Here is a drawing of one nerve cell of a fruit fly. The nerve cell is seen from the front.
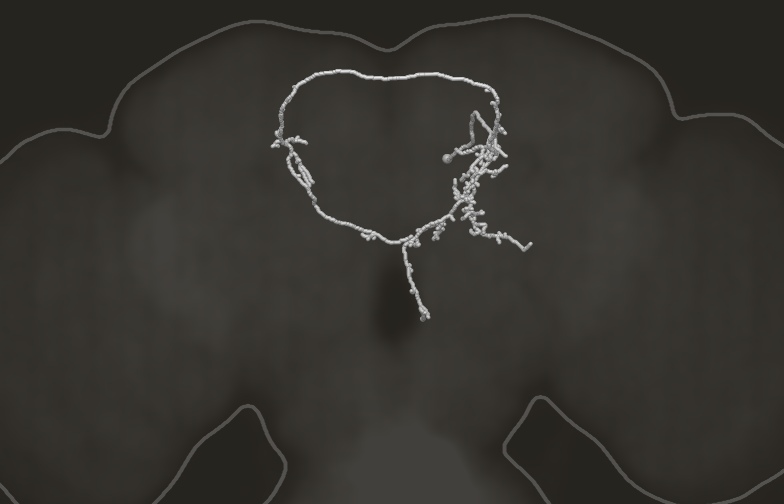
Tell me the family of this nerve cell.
hemilineage DM4_dorsal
